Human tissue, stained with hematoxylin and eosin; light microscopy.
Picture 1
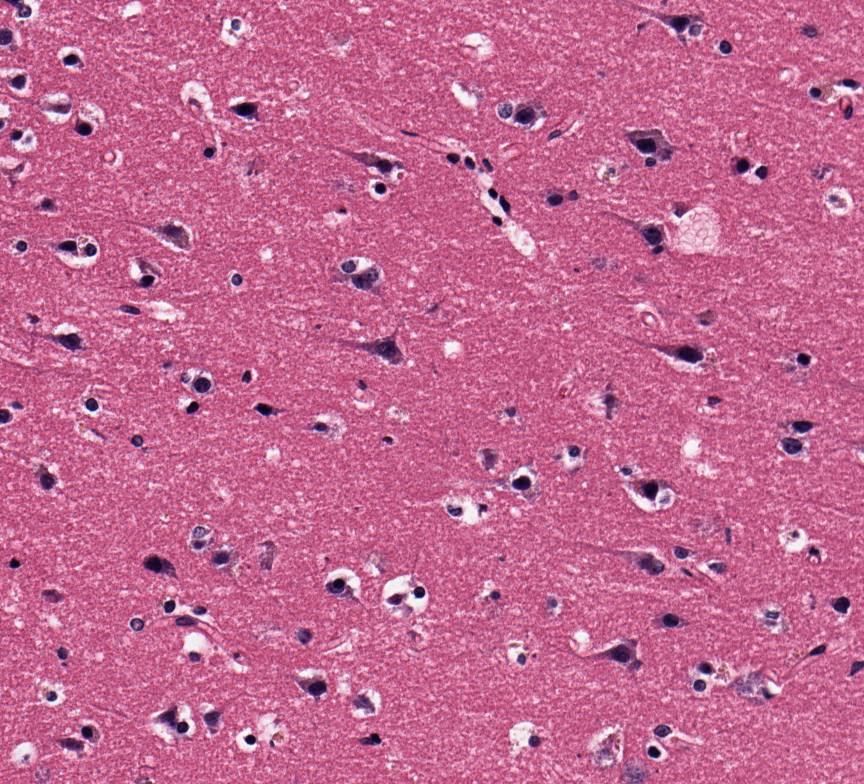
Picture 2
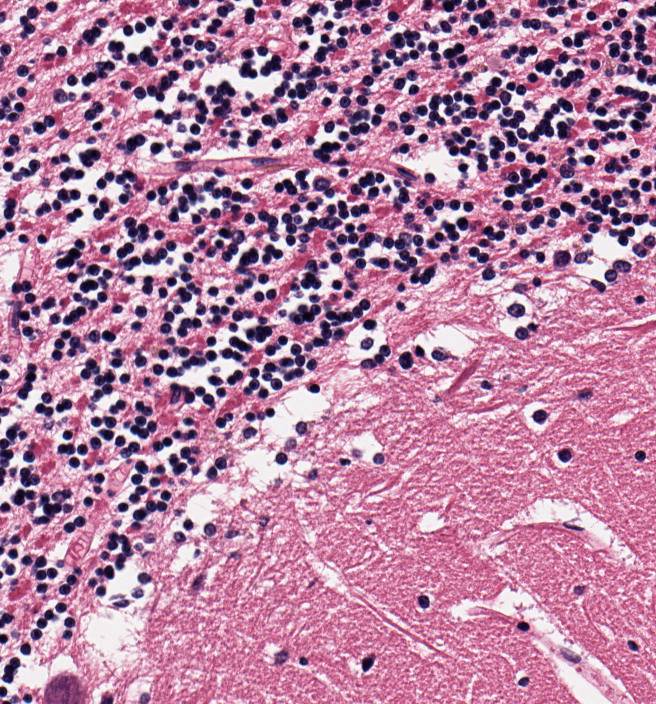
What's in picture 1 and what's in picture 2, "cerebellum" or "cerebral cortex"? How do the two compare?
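Cerebral cortex appears in picture 1 and cerebellum in picture 2. Picture 1 has cells scattered singly across the field, without epithelium, glands or other organised units, in a finely granular, fibrillary pink neuropil. Small round dark glial nuclei with little visible cytoplasm outnumber the neurons. Picture 2 is split along a diagonal border: a densely cellular zone in the upper left, of closely packed small round nuclei that stain very dark with almost no visible cytoplasm, and a pale pink, sparsely nucleated zone in the lower right. That lower-right zone is a finely fibrillary pink matrix with a few isolated nuclei, crossed obliquely by thin-walled elongated vessels in clear slit-like spaces.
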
